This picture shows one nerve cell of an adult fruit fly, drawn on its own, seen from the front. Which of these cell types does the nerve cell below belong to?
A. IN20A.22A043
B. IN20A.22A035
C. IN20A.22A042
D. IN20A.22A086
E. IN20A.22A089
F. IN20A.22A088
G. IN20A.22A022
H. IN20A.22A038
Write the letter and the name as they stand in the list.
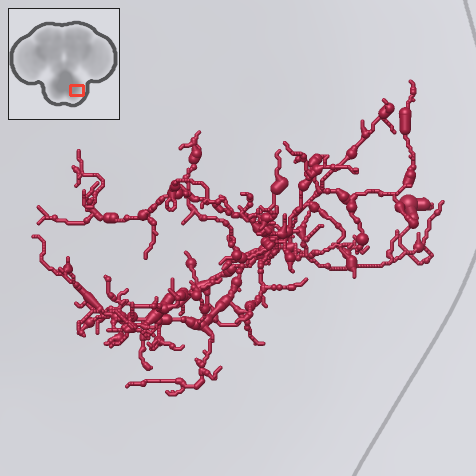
B. IN20A.22A035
